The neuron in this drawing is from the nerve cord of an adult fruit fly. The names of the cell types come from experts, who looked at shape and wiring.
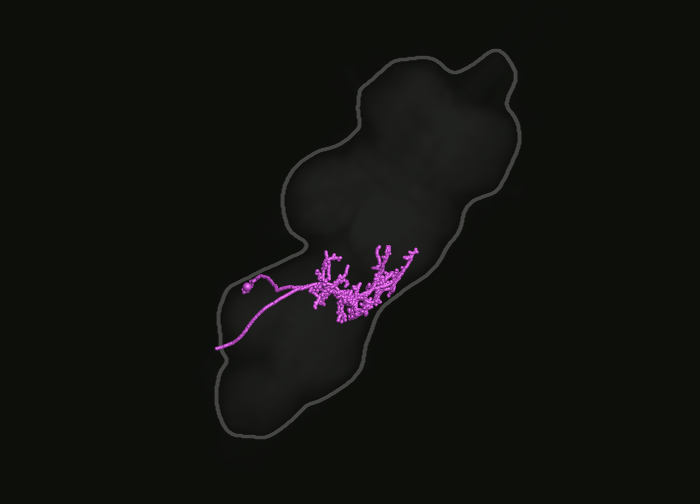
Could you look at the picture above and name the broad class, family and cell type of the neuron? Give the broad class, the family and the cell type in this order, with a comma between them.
motor neuron of the nerve cord, hemilineage 08A, hDVM MN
